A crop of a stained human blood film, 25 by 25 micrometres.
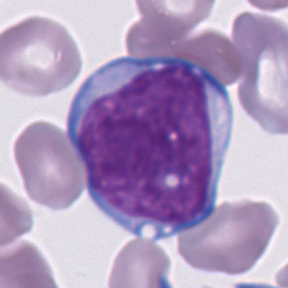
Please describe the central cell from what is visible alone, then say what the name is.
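This cell has a roughly round outline with a smooth border and measures about 15 micrometres across. Its nucleus fills about 70% of the cell's area. The cytoplasm is pale blue, deepening to a darker blue at the cell edge, and its rim is widest at the upper left. Two small clear vacuoles sit at the bottom edge of the cytoplasm. The cell is a myeloblast.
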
